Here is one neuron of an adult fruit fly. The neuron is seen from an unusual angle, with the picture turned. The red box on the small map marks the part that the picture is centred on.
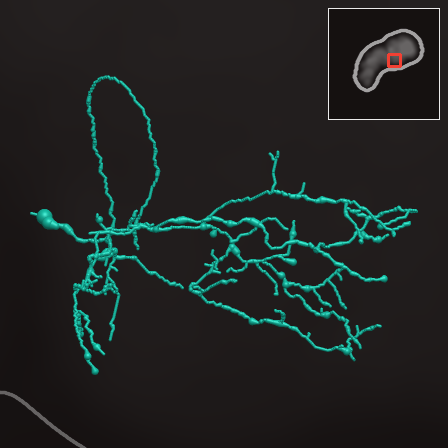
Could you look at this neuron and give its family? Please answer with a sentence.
The family is hemilineage LHl4_dorsal.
